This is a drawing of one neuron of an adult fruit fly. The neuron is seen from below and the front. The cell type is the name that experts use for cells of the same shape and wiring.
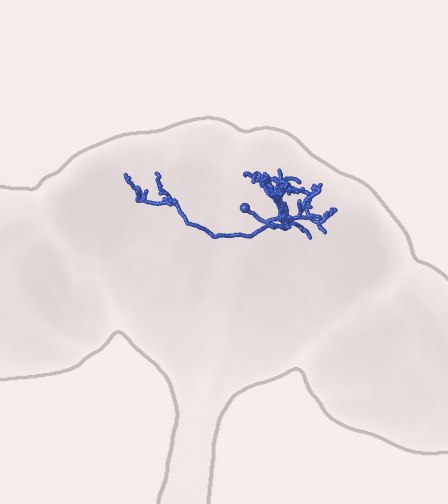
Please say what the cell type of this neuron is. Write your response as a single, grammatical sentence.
The cell type of this neuron is SMP448.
